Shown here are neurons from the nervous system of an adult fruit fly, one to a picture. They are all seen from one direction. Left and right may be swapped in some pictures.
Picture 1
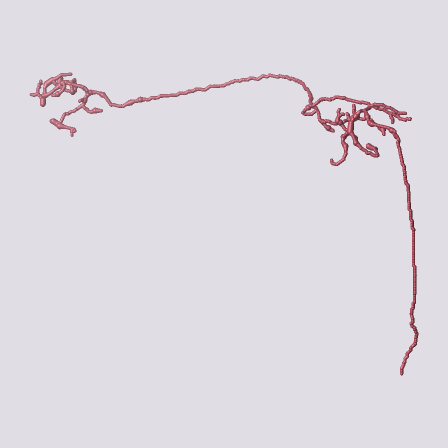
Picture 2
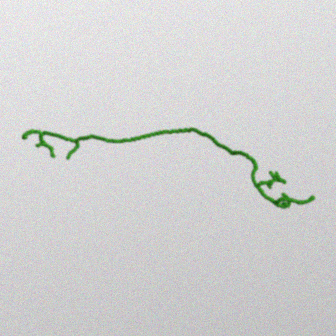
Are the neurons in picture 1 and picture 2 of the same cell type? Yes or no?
no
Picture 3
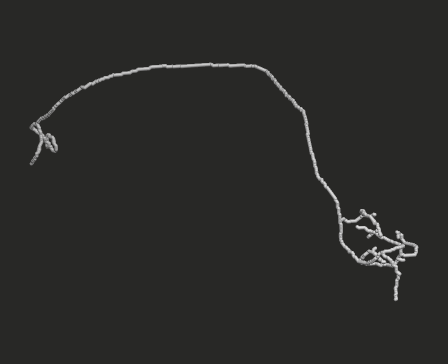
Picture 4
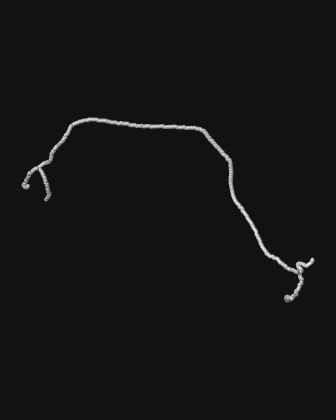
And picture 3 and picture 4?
yes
